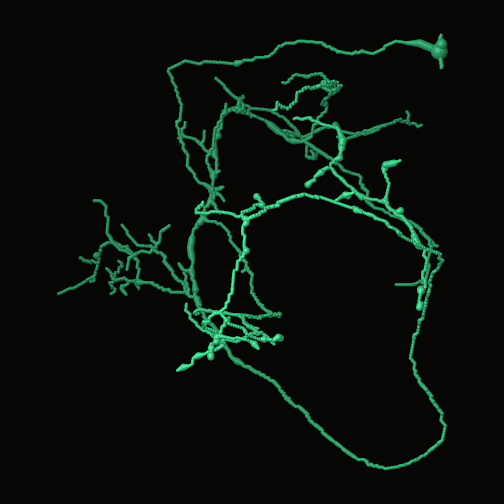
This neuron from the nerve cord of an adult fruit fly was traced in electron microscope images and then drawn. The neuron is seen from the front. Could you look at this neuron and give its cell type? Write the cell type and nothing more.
IN17A105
